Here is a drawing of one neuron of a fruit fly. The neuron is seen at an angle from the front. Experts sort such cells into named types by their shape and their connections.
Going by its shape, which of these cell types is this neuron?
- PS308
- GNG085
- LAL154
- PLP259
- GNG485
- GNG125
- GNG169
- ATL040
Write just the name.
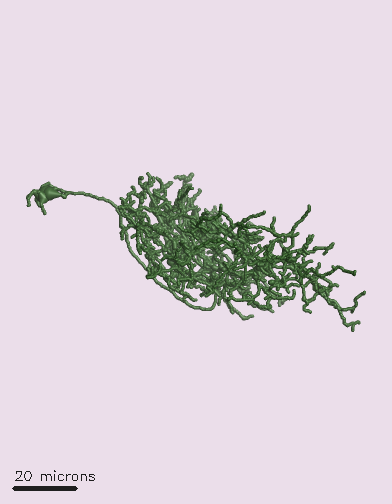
GNG169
